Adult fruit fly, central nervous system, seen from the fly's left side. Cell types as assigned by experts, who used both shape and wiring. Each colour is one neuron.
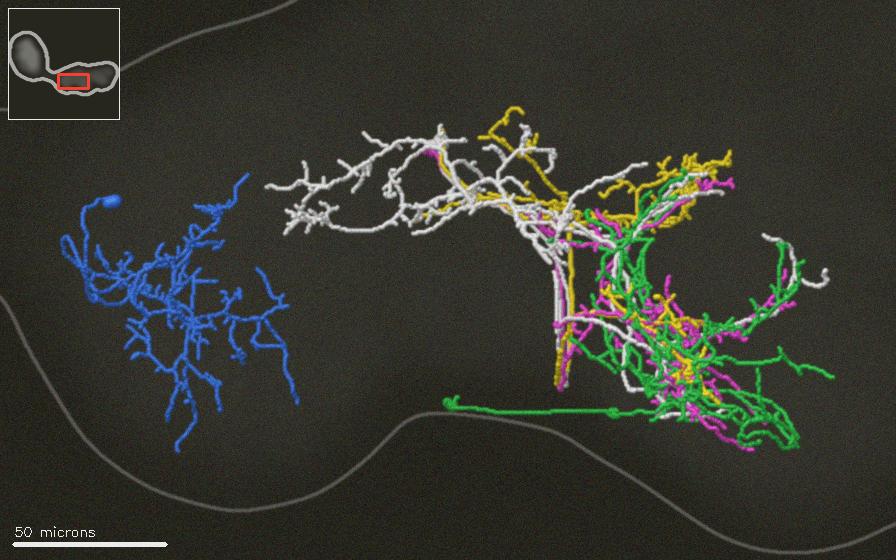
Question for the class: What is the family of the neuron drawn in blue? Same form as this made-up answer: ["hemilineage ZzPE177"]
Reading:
["hemilineage 01A"]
